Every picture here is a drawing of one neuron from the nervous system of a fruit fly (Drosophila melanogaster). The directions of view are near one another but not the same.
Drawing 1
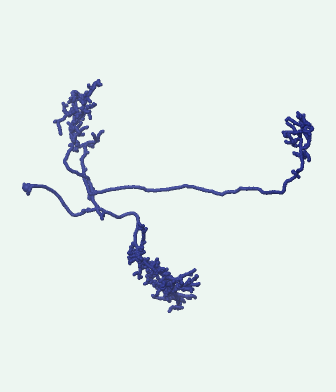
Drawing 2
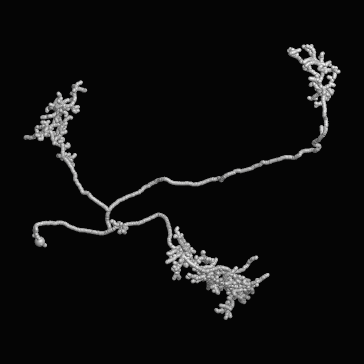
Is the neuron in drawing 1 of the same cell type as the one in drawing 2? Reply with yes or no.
yes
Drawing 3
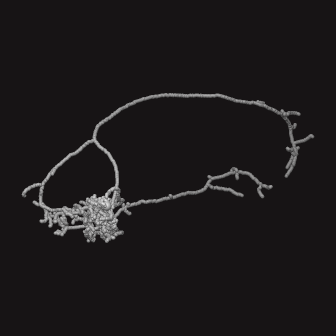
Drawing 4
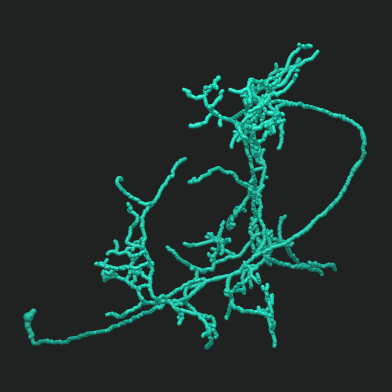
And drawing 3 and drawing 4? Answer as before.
no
